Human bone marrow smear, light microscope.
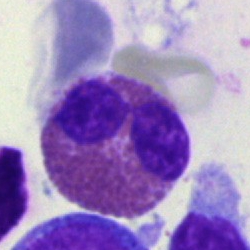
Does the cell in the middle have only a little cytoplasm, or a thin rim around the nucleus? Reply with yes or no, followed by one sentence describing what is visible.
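No. The cytoplasm is abundant and pinkish-purple.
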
